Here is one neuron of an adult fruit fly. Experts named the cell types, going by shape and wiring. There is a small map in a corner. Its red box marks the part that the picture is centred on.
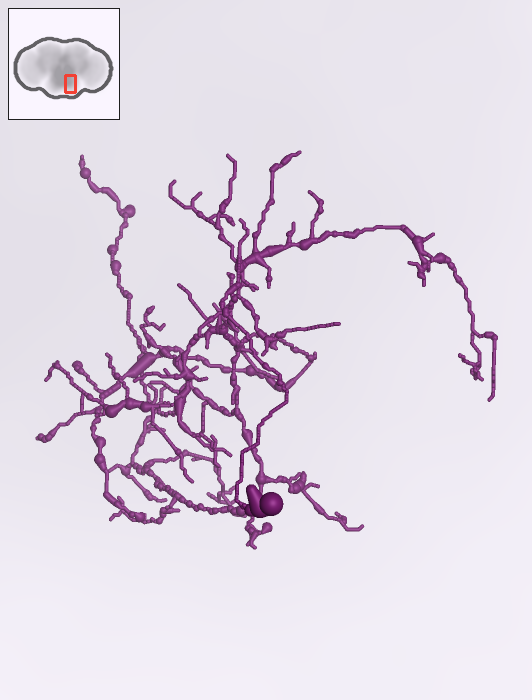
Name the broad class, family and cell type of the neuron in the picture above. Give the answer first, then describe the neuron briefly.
Its broad class is nerve-cord intrinsic neuron. The family is hemilineage 20A.22A. Its cell type is IN20A.22A070. The cell body is at the bottom of the picture. The picture shows dozens of branch ends.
